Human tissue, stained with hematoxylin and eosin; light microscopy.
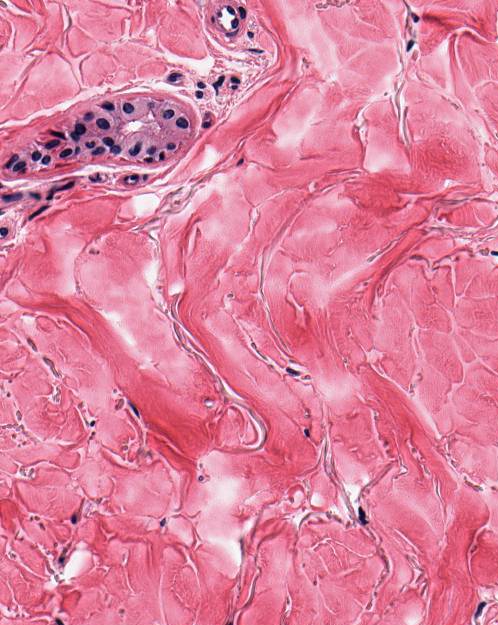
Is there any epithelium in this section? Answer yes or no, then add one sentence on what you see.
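Yes. A single small epithelial tubule with a narrow central lumen lies in the upper left corner.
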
